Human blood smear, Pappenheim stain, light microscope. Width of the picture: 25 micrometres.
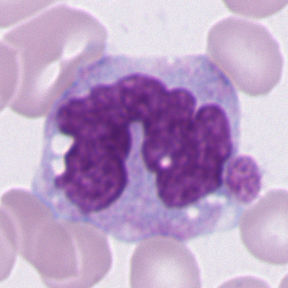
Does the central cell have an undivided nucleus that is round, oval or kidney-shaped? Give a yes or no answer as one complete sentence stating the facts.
No, the nucleus is made up of distinct lobes rather than one piece.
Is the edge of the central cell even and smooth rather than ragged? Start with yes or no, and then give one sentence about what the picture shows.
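Yes. The cell outline is smooth and has no surface projections.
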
